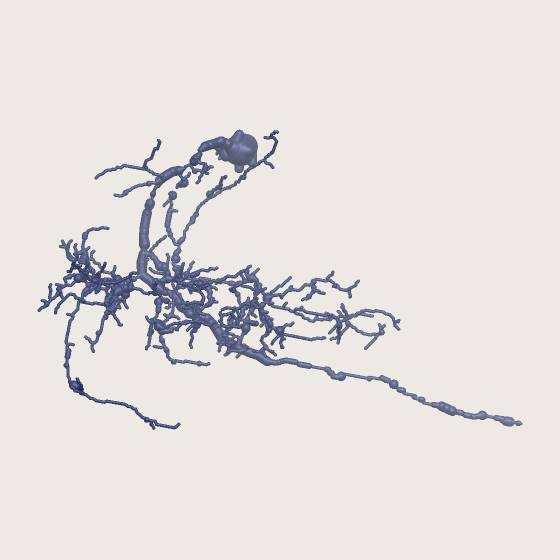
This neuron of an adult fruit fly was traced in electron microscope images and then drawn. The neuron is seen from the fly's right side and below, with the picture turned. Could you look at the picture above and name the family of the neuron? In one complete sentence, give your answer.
Family MNad is the one that contains this neuron.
